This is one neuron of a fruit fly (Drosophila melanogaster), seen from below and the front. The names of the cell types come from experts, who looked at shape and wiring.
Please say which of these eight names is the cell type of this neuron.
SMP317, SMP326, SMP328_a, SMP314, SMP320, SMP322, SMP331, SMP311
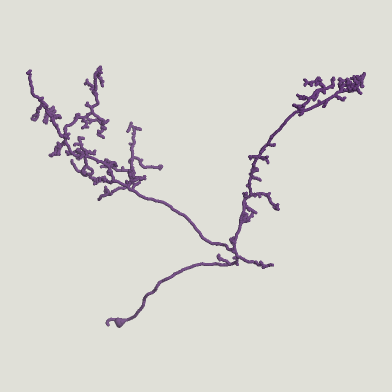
SMP317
